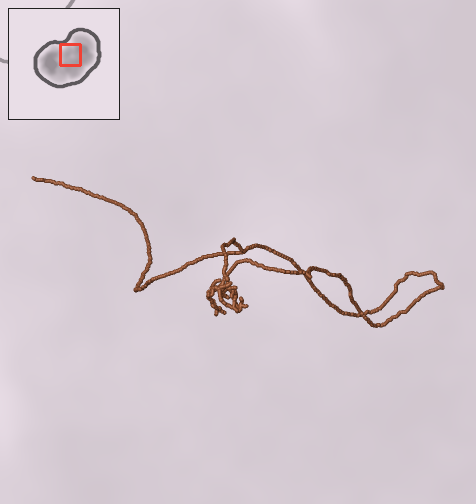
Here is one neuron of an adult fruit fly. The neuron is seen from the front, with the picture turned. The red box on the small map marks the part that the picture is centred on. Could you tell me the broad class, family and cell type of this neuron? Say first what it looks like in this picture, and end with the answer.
The drawing shows no cell body. In this view it is more than twice as wide as it is tall. Its broad class is sensory neuron entering the brain. The name of its family is class olfactory. The cell type is ORN_VA7l.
